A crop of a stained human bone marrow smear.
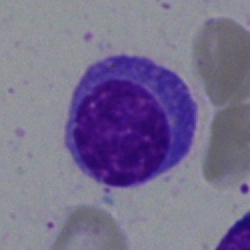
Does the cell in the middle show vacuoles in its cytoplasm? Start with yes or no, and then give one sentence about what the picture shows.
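No. No clear vacuoles are seen in the cytoplasm.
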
